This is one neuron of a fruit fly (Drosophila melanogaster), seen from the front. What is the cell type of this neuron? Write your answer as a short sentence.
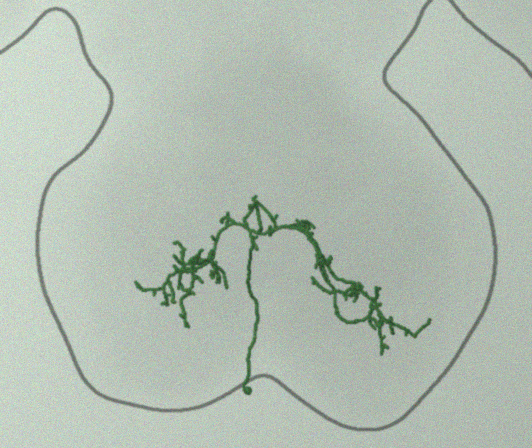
The cell type is IN12B066_e.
